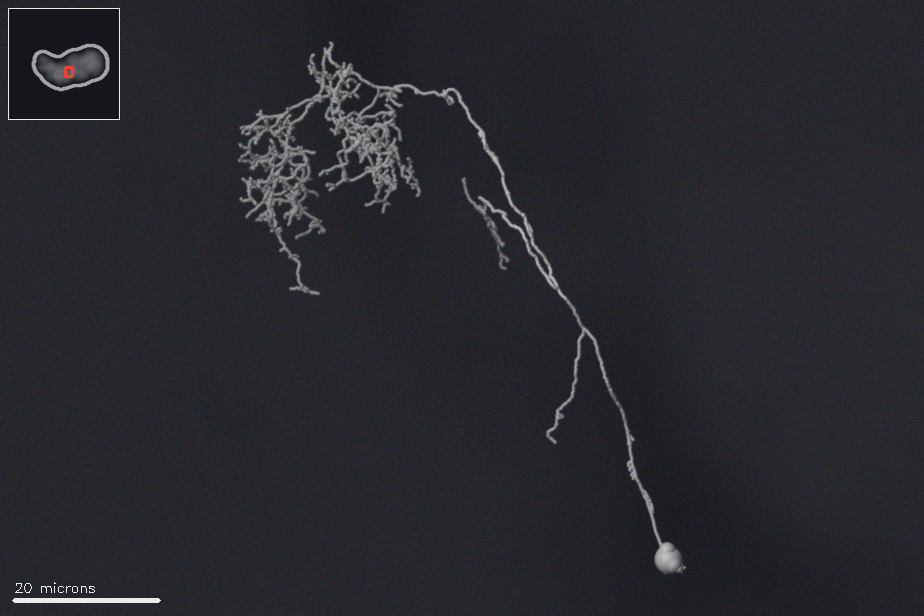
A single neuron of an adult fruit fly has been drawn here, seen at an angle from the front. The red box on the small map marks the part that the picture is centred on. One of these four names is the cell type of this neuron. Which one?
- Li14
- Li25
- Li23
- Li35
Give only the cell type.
Li23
